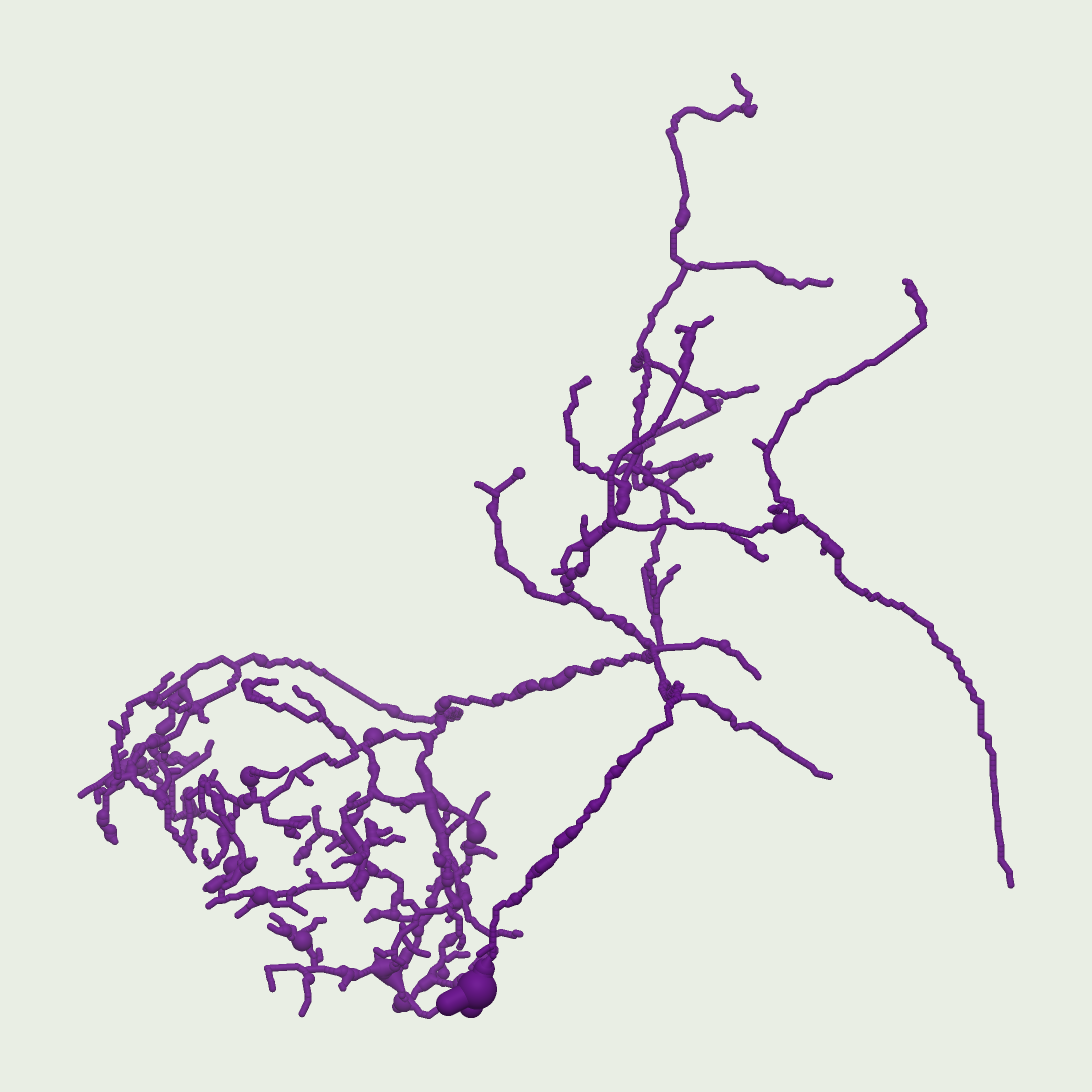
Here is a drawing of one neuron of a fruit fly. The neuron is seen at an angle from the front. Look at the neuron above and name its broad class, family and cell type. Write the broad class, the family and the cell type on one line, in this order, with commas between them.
central-brain intrinsic neuron, class DAN, PAM01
